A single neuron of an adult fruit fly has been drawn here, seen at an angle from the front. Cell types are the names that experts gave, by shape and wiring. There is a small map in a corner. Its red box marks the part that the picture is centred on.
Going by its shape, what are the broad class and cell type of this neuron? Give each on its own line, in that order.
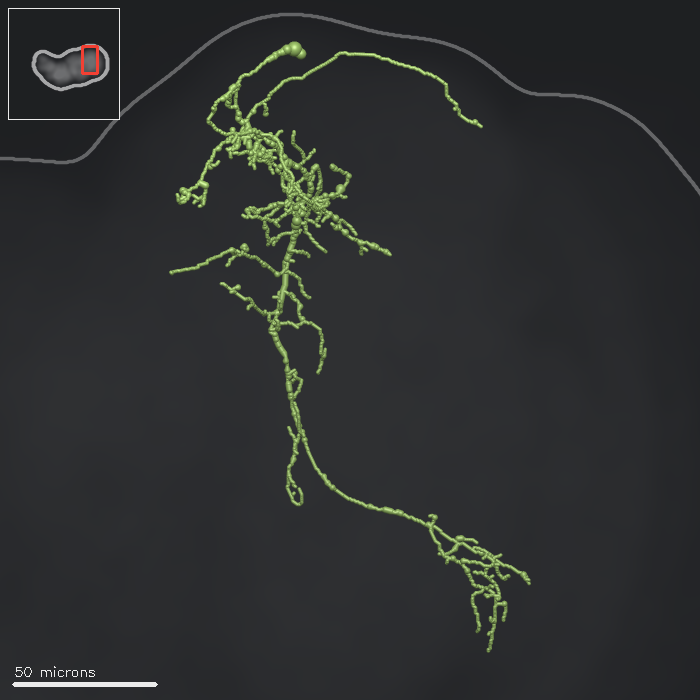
central-brain intrinsic neuron
aMe23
